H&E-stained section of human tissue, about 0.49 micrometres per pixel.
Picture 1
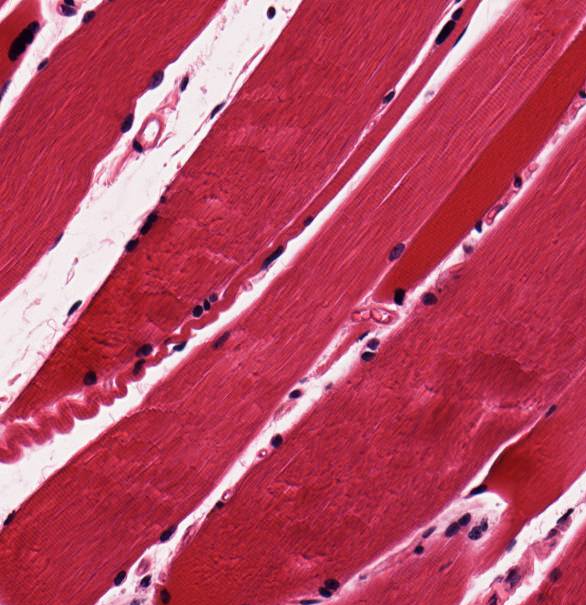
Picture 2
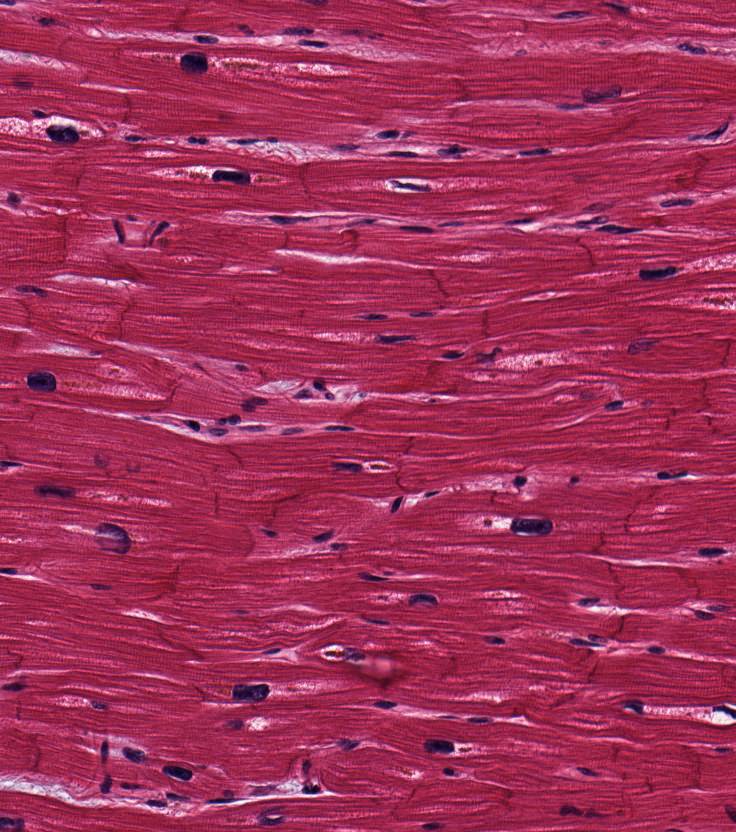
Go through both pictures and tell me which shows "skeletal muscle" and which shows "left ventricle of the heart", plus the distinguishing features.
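Result: skeletal muscle, picture 1; left ventricle of the heart, picture 2. Picture 1: unbranched, straight-sided cylindrical fibres; cytoplasm deep, intense eosinophilic red; dark flattened nuclei at fibre edges, not centres. Pale loose connective tissue strands with small nuclei in the gaps. Picture 2: fibres branch and join neighbours; deeply eosinophilic cytoplasm with fine cross-striations; oval nuclei central. Small dark elongated nuclei in the narrow spaces between fibres.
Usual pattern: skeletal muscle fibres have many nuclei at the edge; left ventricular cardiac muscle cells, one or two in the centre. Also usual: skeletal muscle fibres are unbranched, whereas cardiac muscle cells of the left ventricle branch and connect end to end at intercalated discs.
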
